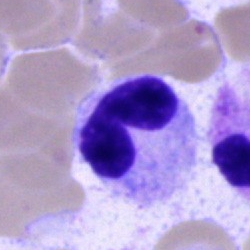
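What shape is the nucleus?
A thick curved band, bent into a horseshoe.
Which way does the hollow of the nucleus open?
Toward the lower right of the cell.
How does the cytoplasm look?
Plentiful and pale lilac-blue.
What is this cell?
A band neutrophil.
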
